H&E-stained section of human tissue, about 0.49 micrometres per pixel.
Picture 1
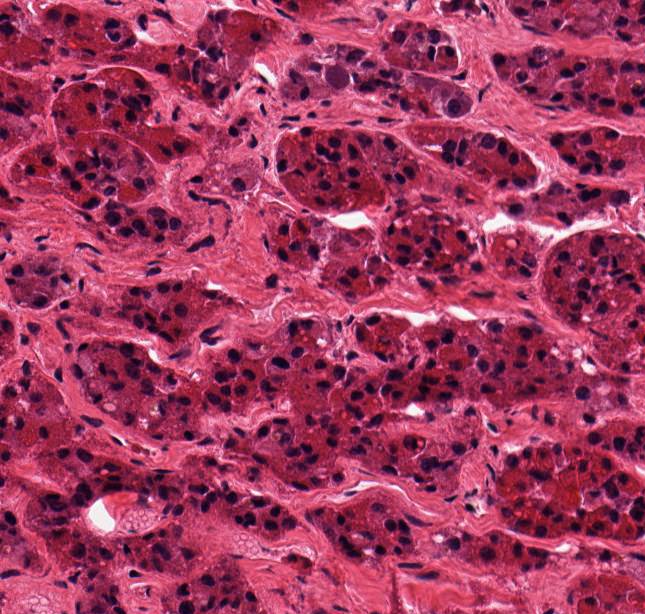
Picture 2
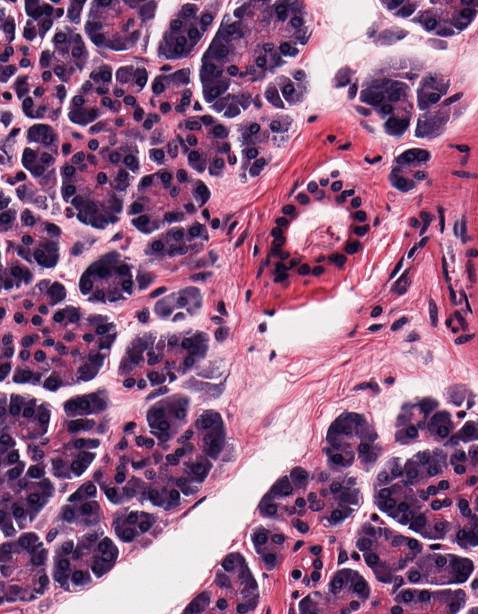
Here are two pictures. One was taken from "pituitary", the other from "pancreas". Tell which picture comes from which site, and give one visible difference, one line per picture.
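Picture 1 is from the pituitary. The nests form no gland lumens.
Picture 2 is from the pancreas. The acinar cells have round, dark nuclei placed near the base of each cell.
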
